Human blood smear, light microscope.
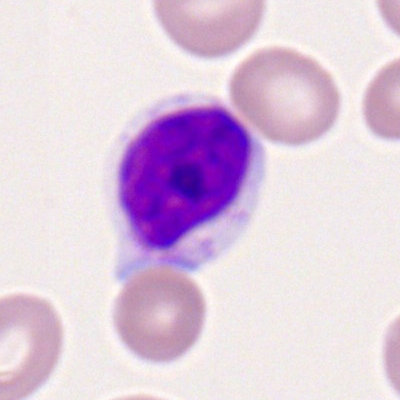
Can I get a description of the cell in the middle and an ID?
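There's a single dark round spot near the middle of the nucleus. The rim of cytoplasm is broader along the bottom than the top, tapering at lower left into a short pointed projection, and a few fine, faint purplish granules sit at lower right. It's a lymphocyte.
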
